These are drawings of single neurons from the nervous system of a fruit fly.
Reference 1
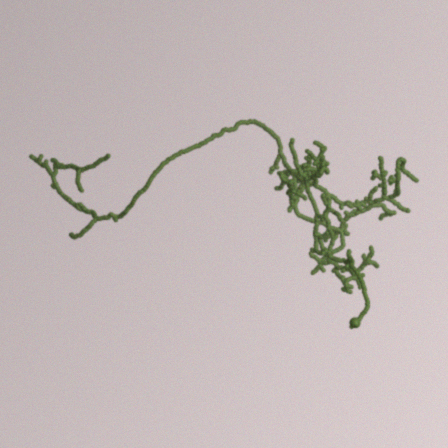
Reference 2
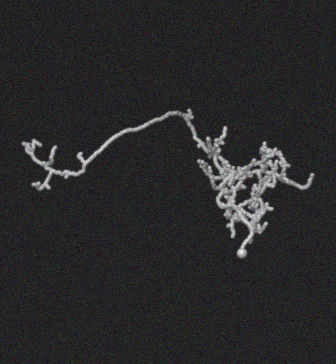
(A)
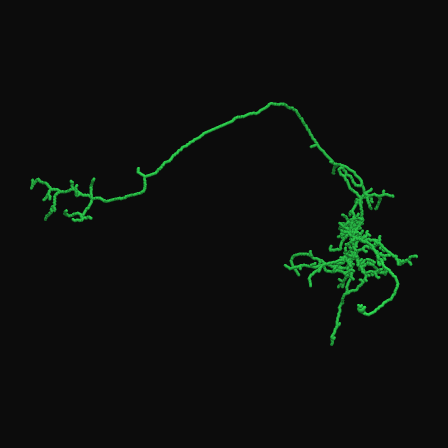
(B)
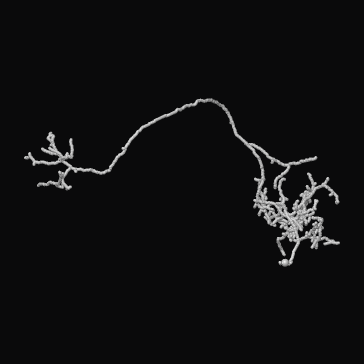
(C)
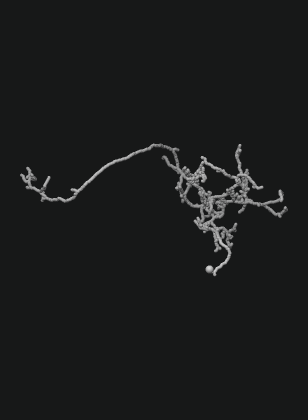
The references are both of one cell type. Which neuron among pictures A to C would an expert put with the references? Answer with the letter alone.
C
